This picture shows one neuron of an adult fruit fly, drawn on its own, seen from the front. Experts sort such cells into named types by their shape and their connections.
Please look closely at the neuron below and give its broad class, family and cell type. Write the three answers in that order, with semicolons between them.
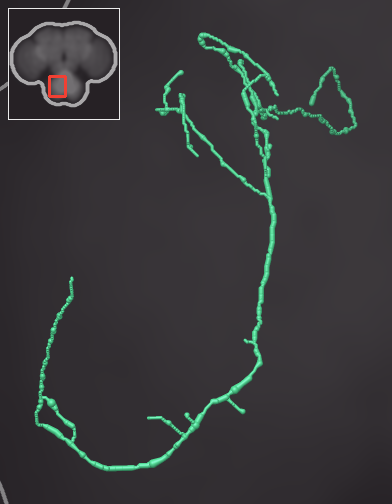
sensory neuron entering the nerve cord; class mechanosensory proprioceptive; SNpp19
